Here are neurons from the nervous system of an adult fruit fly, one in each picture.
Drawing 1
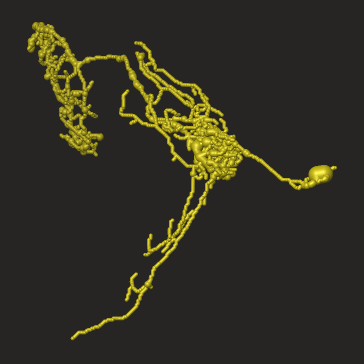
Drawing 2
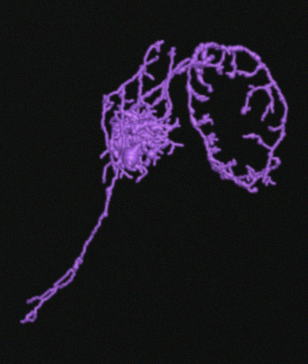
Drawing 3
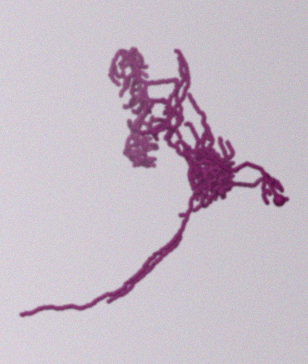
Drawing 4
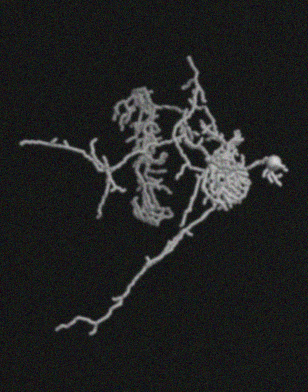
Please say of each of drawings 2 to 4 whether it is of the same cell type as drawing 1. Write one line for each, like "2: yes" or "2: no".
2: yes
3: yes
4: yes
